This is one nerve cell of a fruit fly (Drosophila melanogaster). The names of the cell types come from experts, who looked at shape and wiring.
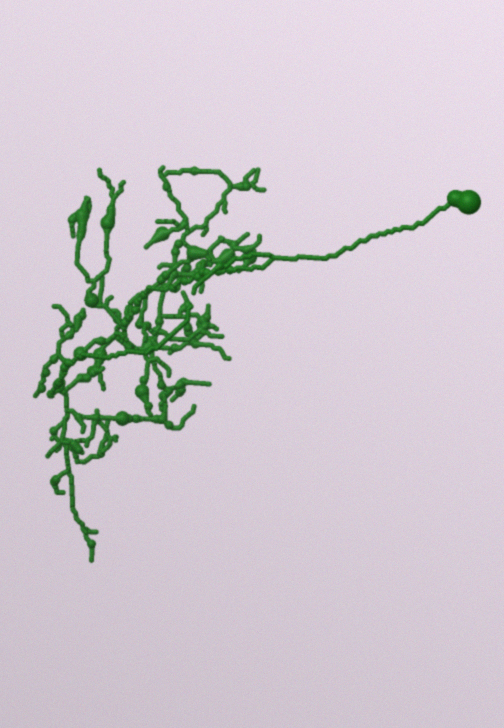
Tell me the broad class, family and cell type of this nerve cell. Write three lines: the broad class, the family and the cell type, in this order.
optic-lobe intrinsic neuron
Cm
Cm5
